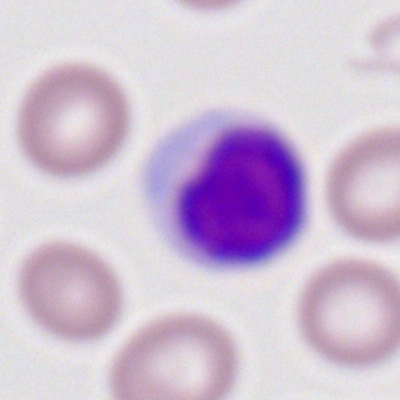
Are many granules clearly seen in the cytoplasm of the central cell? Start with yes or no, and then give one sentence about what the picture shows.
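No. No granules are visible in the cytoplasm.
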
